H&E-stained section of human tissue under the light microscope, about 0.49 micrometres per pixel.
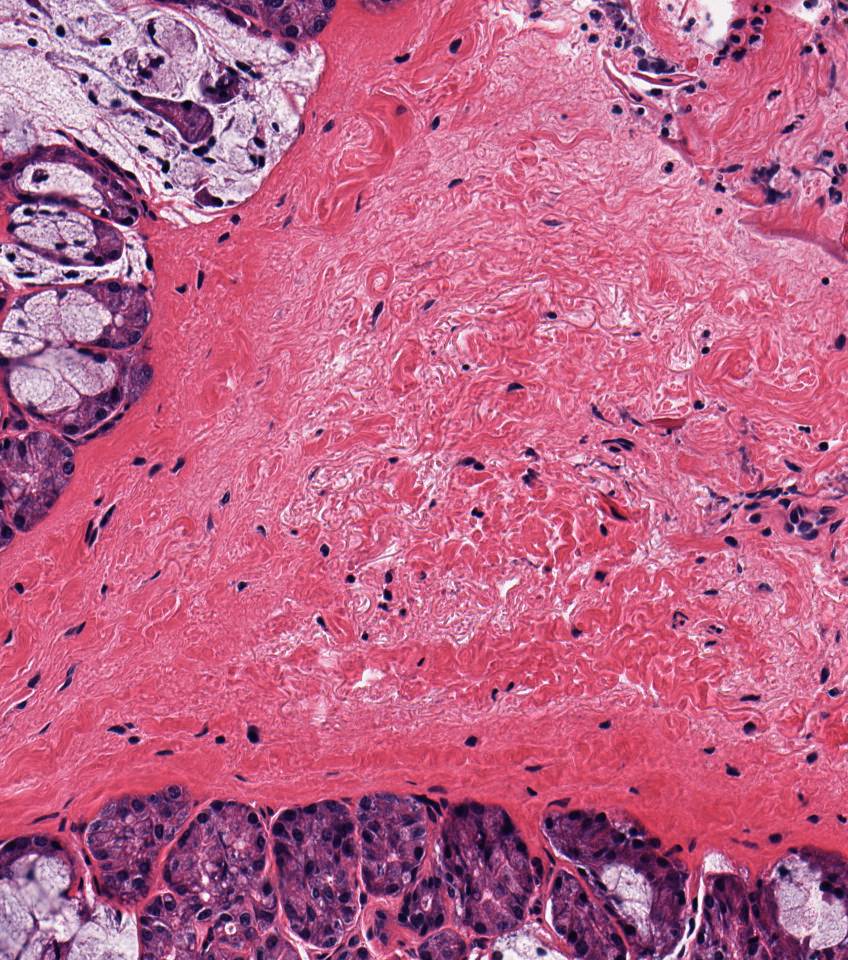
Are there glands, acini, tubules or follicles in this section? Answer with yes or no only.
Yes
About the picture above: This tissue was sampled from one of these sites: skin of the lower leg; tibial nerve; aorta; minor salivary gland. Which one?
minor salivary gland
